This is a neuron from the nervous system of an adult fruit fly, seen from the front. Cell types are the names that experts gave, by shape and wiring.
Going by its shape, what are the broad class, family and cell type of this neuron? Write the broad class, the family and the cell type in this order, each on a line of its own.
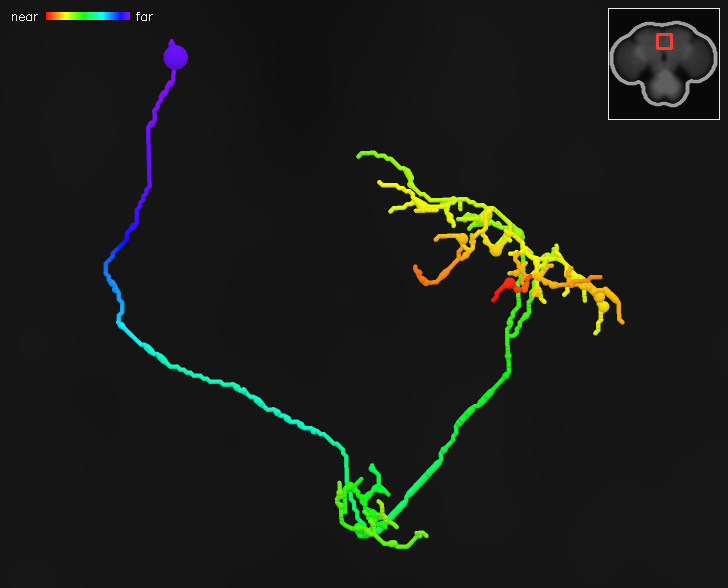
central-brain intrinsic neuron
class CX
vDeltaC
